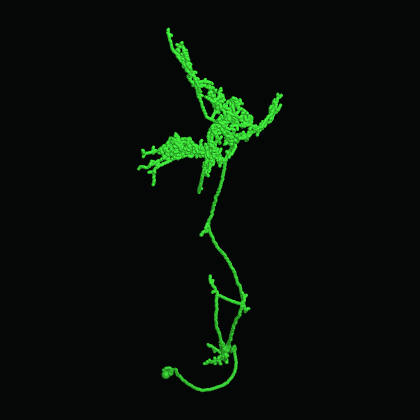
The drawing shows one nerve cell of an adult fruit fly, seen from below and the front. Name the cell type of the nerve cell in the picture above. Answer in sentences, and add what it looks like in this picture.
It is of cell type INXXX252. It is a nerve-cord intrinsic neuron. Its cell body lies at the bottom of the picture. As drawn here it is more than twice as tall as it is wide.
